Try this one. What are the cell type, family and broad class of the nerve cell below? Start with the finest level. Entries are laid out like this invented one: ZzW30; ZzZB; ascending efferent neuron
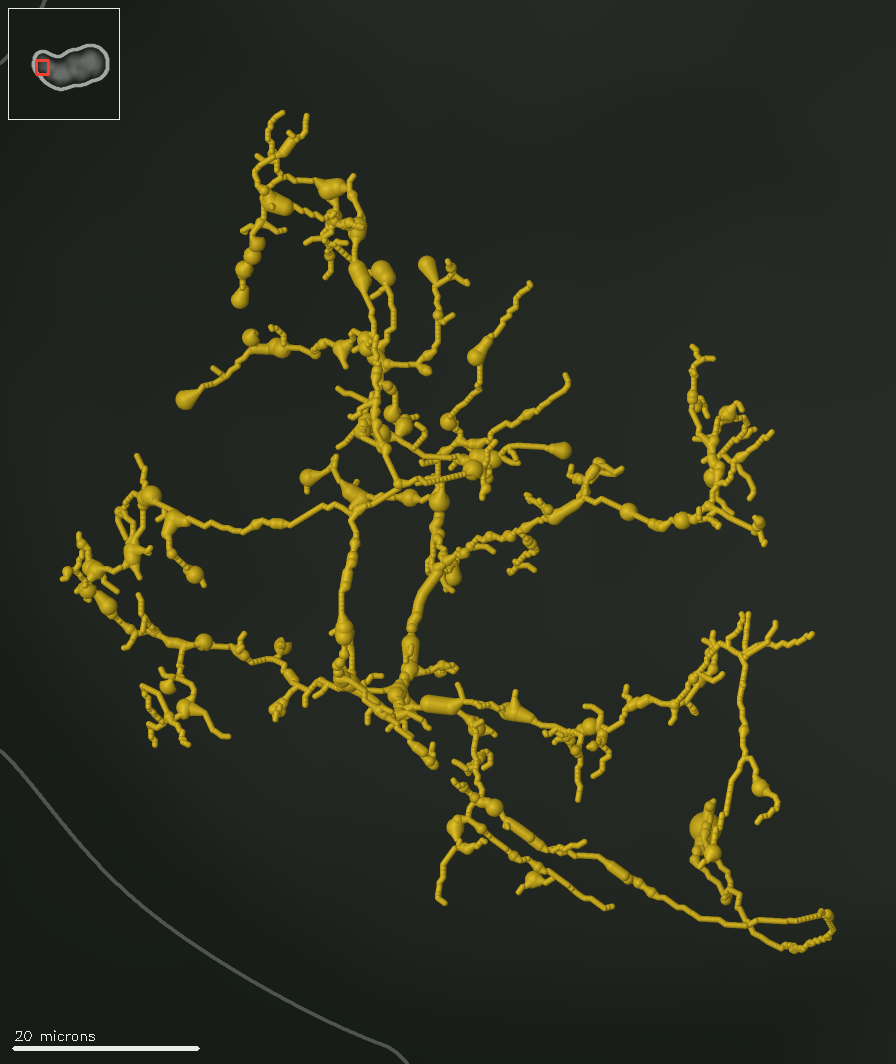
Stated: IN13B060; hemilineage 13B; nerve-cord intrinsic neuron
